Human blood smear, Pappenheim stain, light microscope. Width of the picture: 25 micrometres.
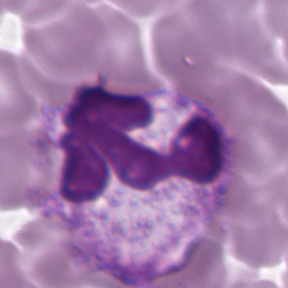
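Segmented neutrophil, the nucleated cell at the centre of a stained peripheral blood smear. The nucleus sits in the upper half, so most of the cytoplasm lies below it. Fine violet granules look evenly scattered through that cytoplasm, and I can find no vacuoles. The outline is roughly round, its edge slightly ragged and granular.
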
